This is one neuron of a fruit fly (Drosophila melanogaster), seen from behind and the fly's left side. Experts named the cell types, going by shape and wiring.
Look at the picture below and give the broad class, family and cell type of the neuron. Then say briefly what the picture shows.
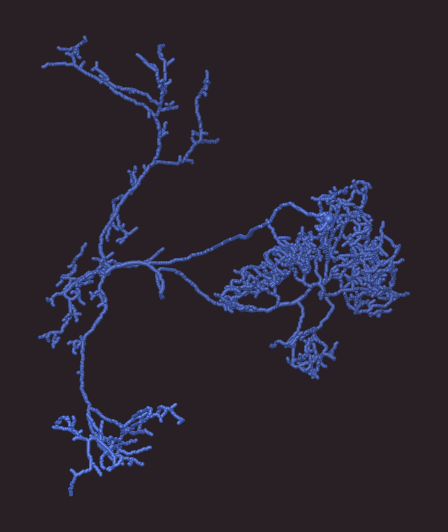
It is a central-brain intrinsic neuron. The name of its family is class CX. It is of cell type FB2A. Its cell body lies on the right of the picture. As drawn here it is about as wide as it is tall.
